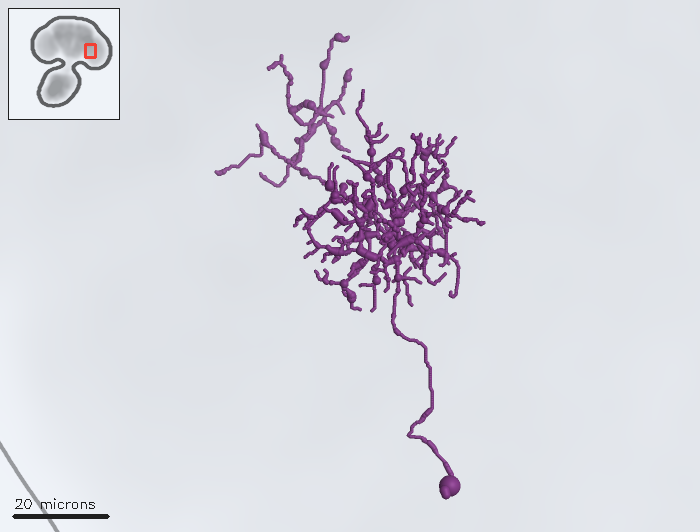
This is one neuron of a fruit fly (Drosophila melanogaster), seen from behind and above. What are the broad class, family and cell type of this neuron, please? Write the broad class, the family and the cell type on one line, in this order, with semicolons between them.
optic-lobe intrinsic neuron; Tlp; Tlp12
